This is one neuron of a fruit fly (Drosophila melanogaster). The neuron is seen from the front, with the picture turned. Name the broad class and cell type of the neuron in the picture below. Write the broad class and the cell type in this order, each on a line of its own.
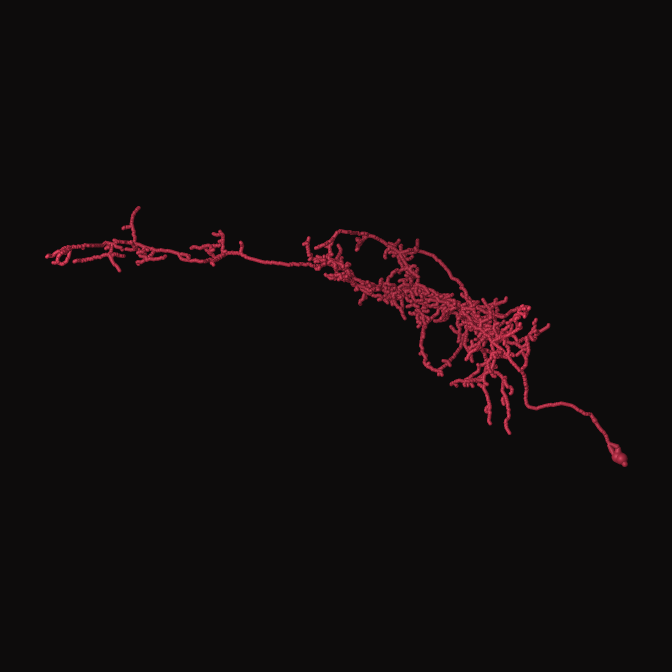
central-brain intrinsic neuron
PLP005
